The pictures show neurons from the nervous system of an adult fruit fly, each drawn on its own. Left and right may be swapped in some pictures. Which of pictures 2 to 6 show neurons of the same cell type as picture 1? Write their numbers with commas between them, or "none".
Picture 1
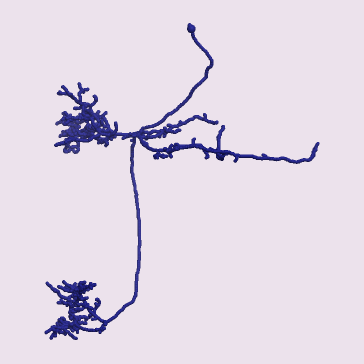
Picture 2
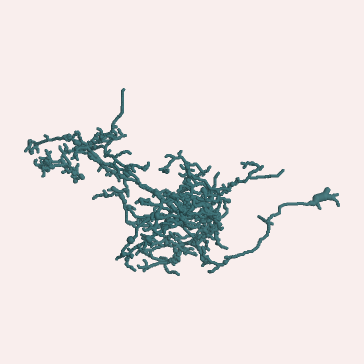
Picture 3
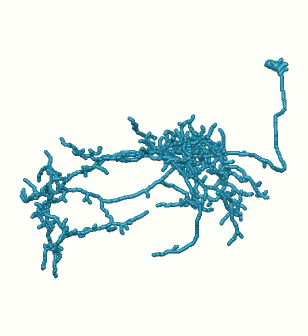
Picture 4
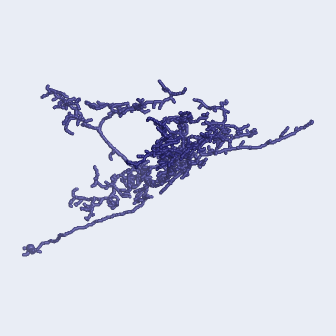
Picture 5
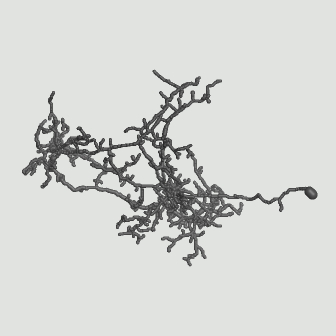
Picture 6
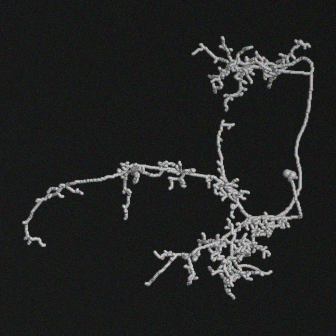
6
